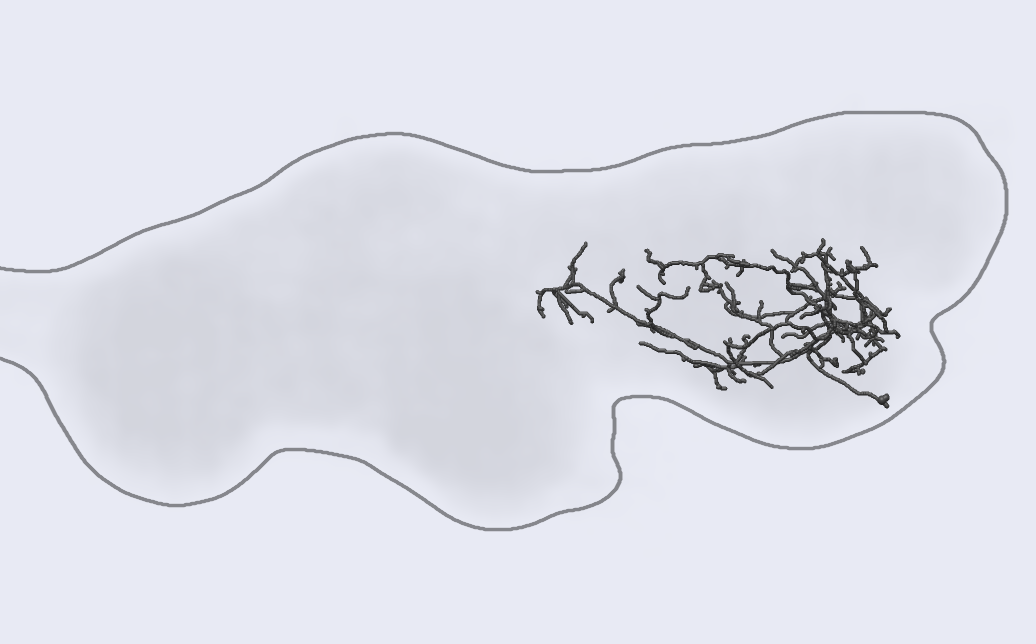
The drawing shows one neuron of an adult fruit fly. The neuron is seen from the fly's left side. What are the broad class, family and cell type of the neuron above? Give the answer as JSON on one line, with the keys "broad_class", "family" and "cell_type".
{"broad_class": "nerve-cord intrinsic neuron", "family": "hemilineage 04B", "cell_type": "IN04B043_b"}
